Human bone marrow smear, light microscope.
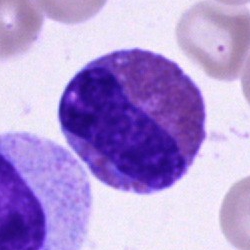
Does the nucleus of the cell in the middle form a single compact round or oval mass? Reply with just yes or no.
No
